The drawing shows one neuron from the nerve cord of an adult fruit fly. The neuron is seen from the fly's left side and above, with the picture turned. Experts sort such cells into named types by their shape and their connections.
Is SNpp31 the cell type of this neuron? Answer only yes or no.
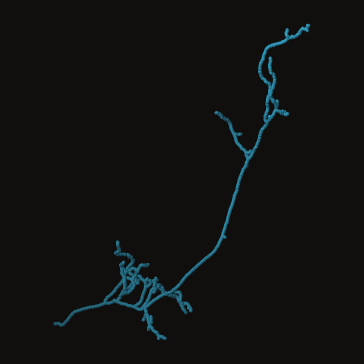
yes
